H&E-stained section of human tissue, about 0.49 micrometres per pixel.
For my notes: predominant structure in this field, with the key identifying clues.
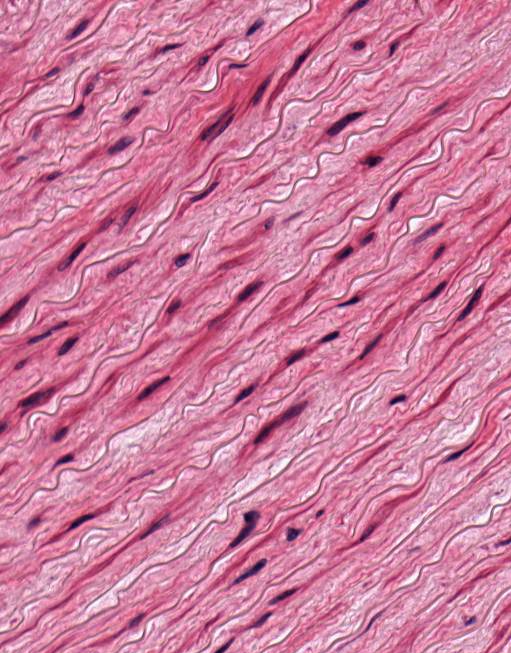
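So: tunica media of an artery. The parallel fibres decide it: they fill the field diagonally from lower left to upper right, and many thin bands run wavy.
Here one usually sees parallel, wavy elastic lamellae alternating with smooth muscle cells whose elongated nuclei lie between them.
Its nuclei are elongated and dark purple, long axes parallel to the fibres.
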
